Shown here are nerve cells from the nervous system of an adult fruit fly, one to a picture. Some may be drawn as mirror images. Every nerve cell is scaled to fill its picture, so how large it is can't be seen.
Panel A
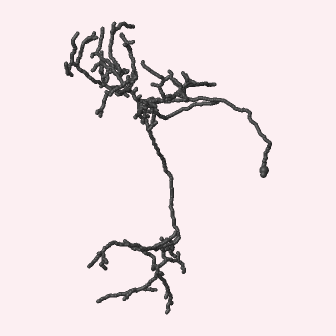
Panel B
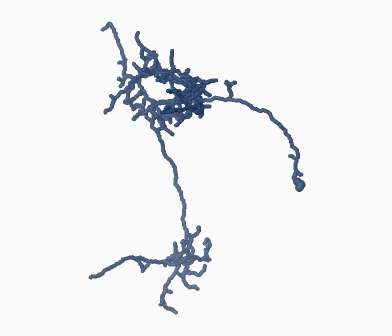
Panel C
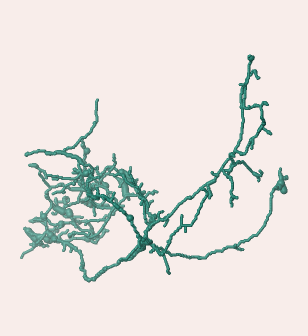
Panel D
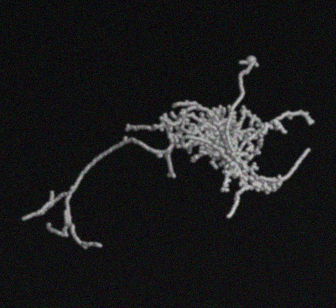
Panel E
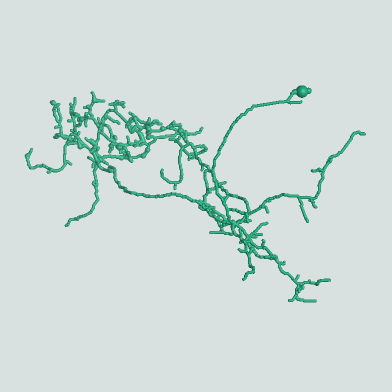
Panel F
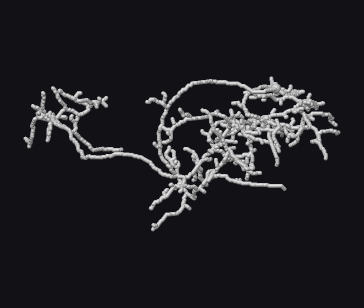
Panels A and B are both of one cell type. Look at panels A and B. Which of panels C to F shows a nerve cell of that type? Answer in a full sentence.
Panel F is of the same cell type.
